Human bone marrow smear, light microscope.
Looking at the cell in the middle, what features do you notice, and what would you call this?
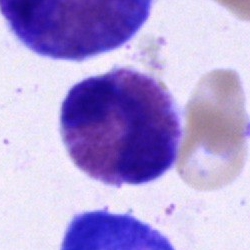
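Starting with the nucleus, it stains deep blue-purple and dense, and it curves around a paler area at the lower left of the cell. Next, that paler area is lilac-purple. Finally, fine purple granules fill it. The cell is an eosinophil.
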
